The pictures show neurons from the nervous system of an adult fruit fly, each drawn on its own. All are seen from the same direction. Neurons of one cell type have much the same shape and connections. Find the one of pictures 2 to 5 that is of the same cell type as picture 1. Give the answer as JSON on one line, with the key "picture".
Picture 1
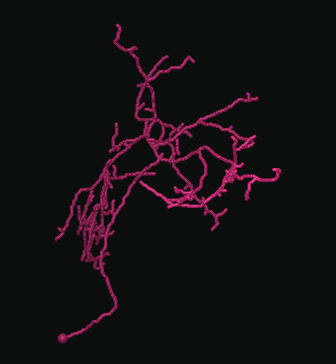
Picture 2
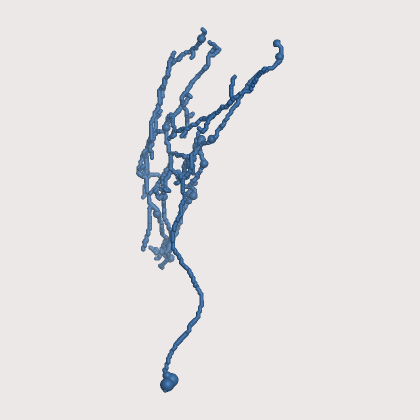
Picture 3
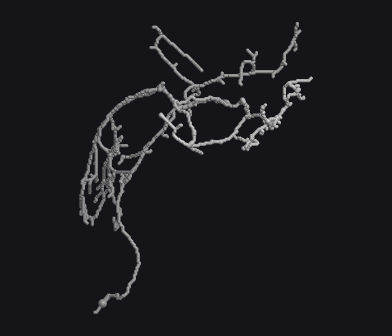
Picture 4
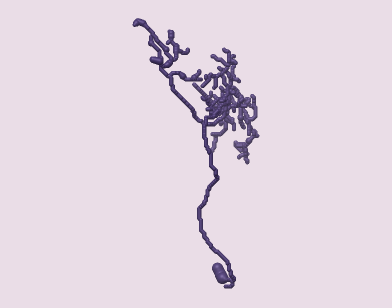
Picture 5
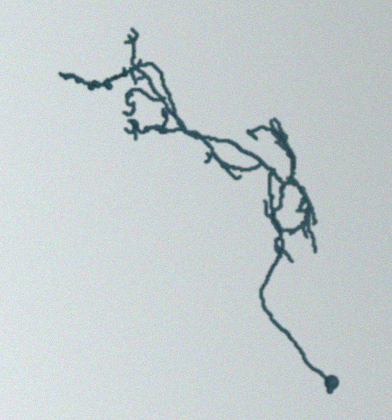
{"picture": 3}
